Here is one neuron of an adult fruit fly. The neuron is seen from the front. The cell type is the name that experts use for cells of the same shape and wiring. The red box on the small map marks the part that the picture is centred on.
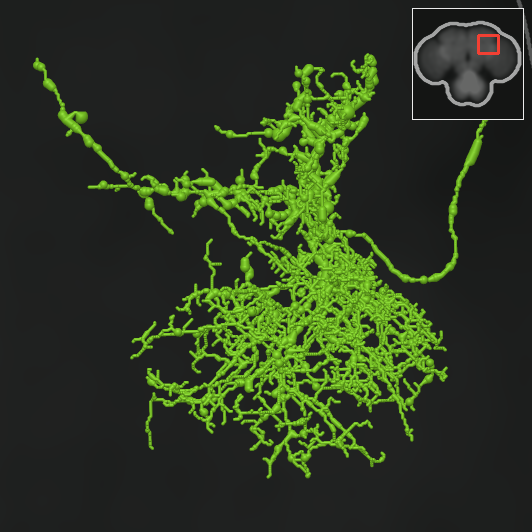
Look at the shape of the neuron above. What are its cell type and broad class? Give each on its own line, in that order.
AVLP031
central-brain intrinsic neuron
